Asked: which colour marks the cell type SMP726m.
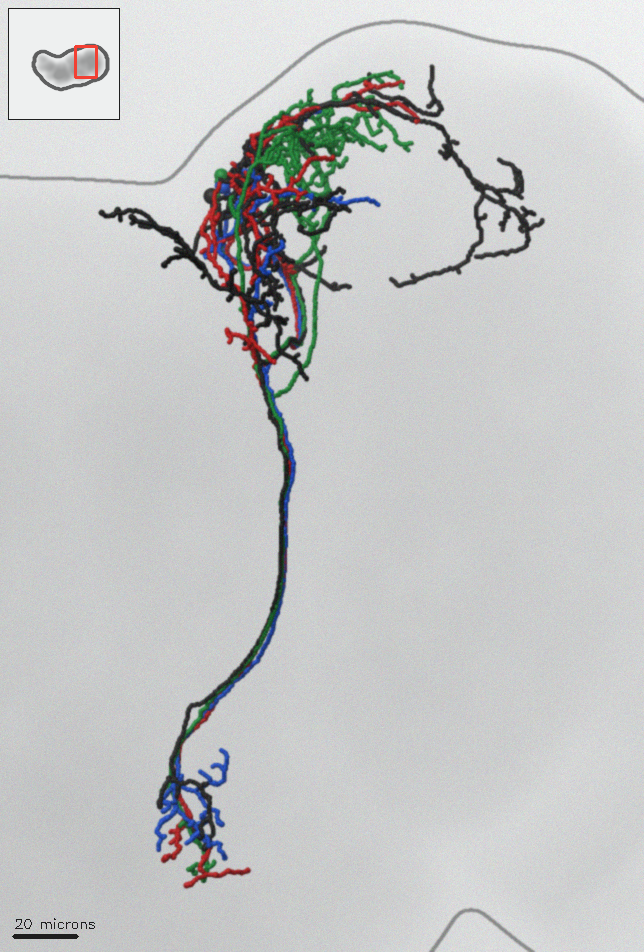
black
